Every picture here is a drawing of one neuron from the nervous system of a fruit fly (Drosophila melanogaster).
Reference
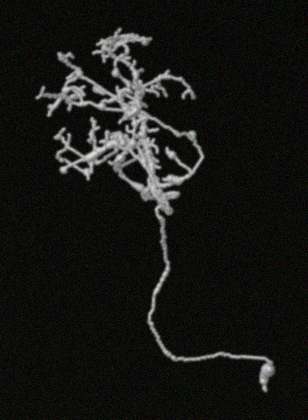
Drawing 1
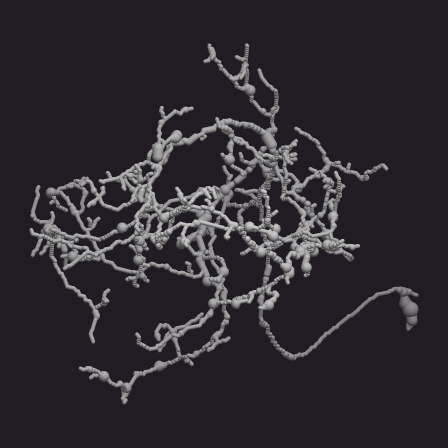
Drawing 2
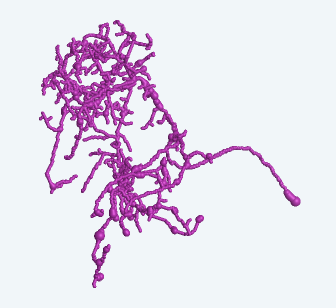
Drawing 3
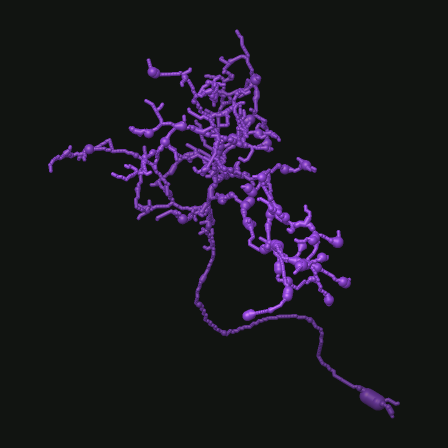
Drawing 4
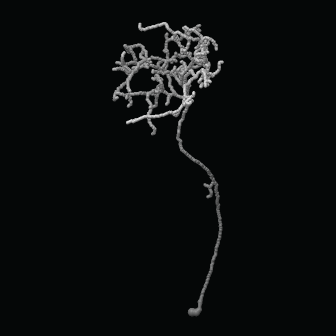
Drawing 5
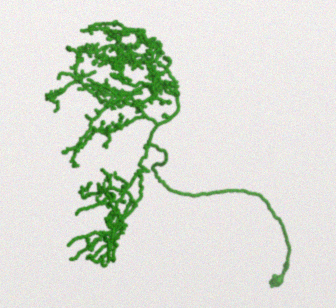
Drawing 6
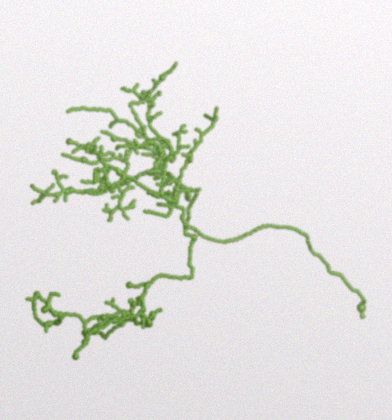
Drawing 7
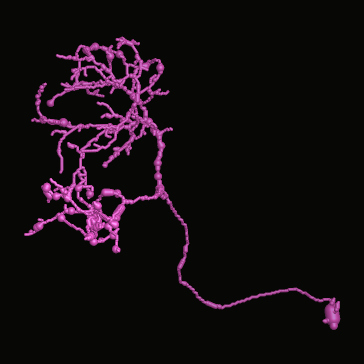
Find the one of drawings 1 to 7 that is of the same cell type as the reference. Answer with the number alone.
7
